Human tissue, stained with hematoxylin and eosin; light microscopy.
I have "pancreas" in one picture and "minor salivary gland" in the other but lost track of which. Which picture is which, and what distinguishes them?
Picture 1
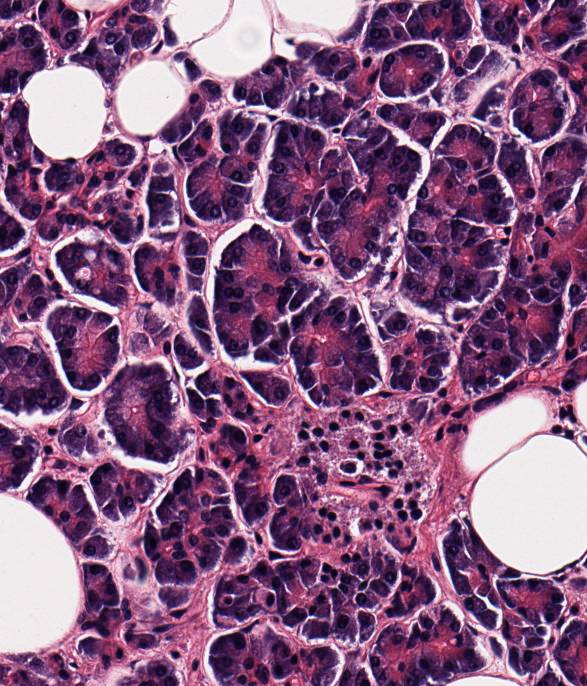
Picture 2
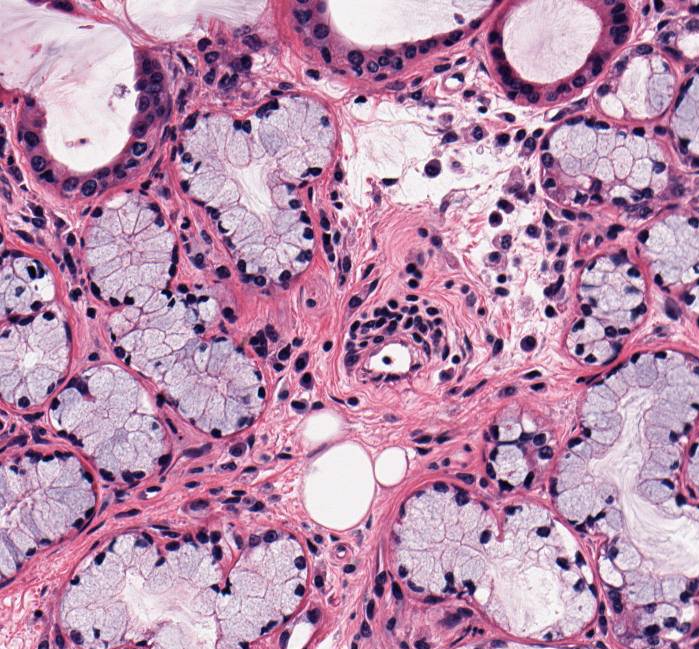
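Pancreas is in picture 1, minor salivary gland in picture 2.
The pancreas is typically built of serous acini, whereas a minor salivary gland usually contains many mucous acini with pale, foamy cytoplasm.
Picture 1 shows pyramidal acinar cells with round dark nuclei toward the base and tiny, hardly visible lumens; picture 2 shows rounded clusters of mucous acini, with pale grey-blue, finely foamy cytoplasm and dark, flattened nuclei against the cell base.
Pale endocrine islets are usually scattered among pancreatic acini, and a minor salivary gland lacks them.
Picture 1 has a loose pale area of many small dark round nuclei in its lower centre.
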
